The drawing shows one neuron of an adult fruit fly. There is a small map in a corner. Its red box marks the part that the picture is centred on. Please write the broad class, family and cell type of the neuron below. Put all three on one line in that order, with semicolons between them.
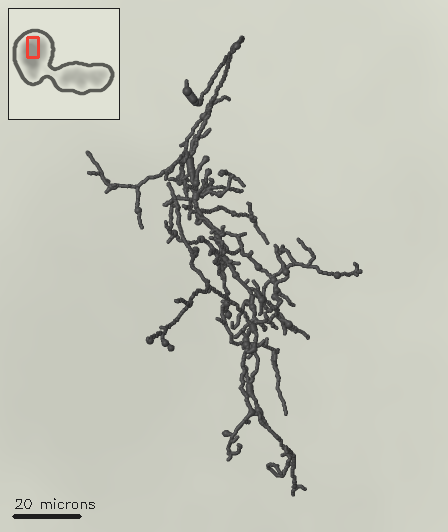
central-brain intrinsic neuron; hemilineage SMPp&v1_posterior; CL185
